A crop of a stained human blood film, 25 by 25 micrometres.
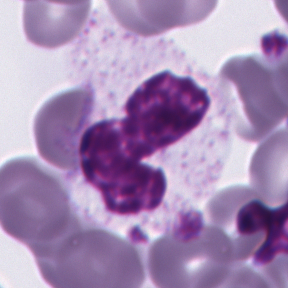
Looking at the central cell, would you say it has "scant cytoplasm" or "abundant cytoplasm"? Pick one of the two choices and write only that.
Abundant cytoplasm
